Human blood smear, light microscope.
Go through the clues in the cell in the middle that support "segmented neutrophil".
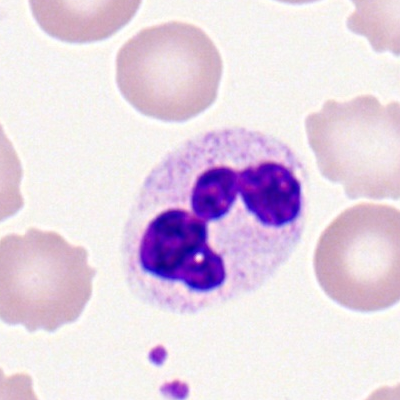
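That's a segmented neutrophil, and what you see sits well with it. The nucleus is divided into three lobes, and the chromatin is dense, dark purple and clumped. There's plenty of cytoplasm, pale pinkish-lilac, which suits the name.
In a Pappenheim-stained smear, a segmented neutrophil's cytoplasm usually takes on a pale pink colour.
You can also make out fine, faint lilac granules scattered through it.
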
